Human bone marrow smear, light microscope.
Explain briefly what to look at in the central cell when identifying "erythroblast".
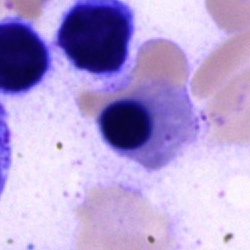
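Several things fit the erythroblast: the chromatin is very dark and dense with no visible pattern, and the cytoplasm covers more of the cell than the nucleus does.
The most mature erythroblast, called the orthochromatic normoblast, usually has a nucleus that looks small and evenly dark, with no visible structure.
What fits less well is position, since this nucleus sits toward the left side of the cell.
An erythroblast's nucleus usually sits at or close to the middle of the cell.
The cytoplasm here is a greyish-blue colour.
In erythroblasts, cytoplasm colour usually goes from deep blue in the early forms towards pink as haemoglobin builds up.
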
